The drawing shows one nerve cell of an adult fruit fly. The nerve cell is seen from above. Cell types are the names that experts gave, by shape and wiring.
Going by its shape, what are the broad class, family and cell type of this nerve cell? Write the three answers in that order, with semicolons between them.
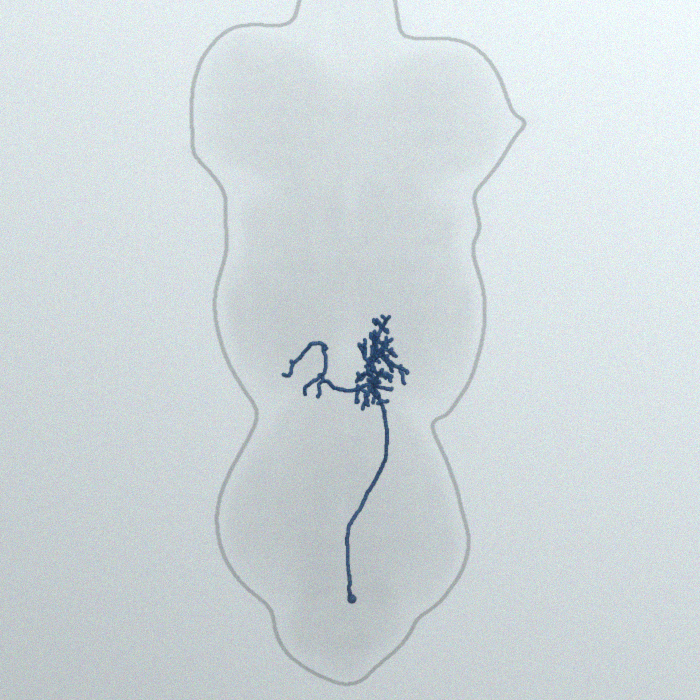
nerve-cord intrinsic neuron; hemilineage 06A; IN06A061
